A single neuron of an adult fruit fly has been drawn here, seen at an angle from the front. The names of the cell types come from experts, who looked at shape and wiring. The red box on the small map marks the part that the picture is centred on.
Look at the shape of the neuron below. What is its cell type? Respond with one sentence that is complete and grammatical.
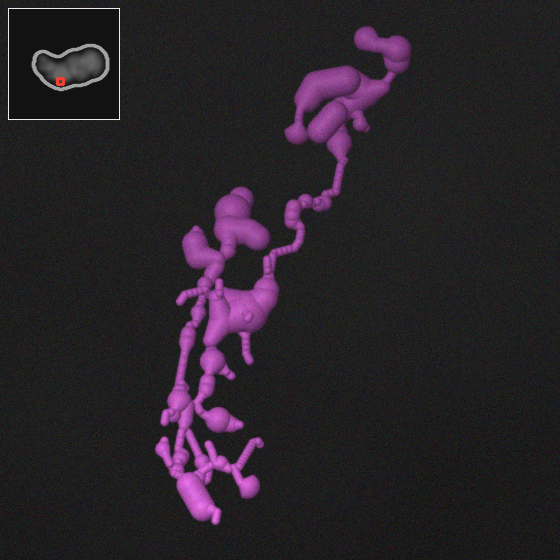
Within the cell type Mi1 sits this neuron.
